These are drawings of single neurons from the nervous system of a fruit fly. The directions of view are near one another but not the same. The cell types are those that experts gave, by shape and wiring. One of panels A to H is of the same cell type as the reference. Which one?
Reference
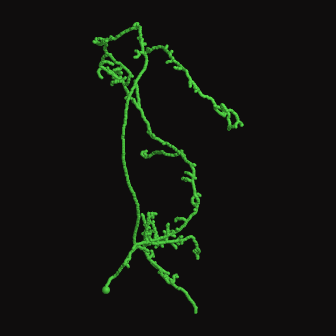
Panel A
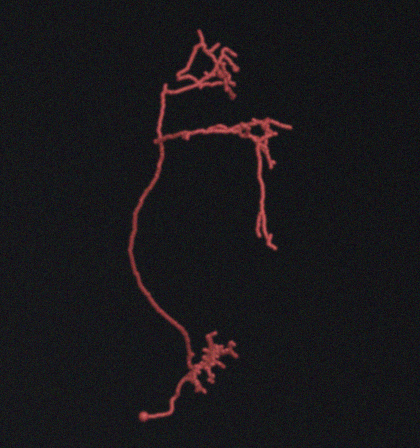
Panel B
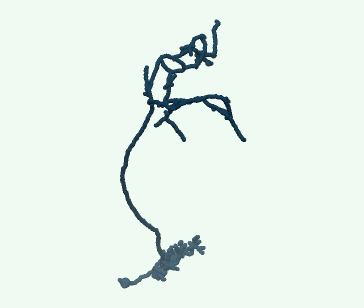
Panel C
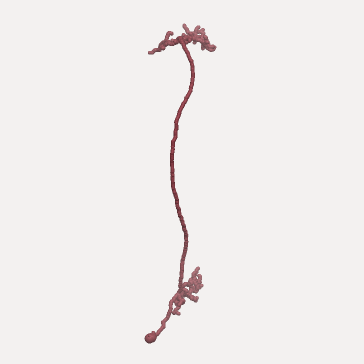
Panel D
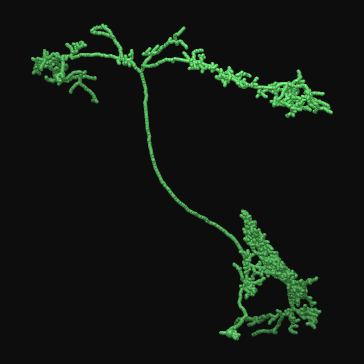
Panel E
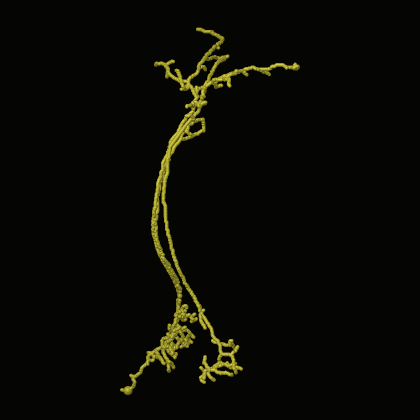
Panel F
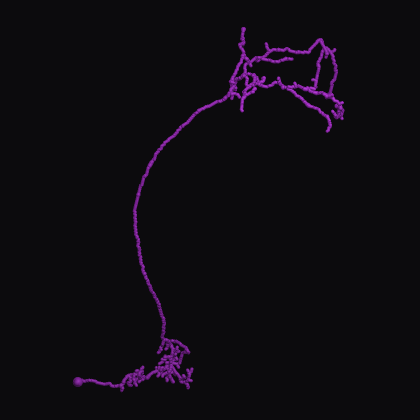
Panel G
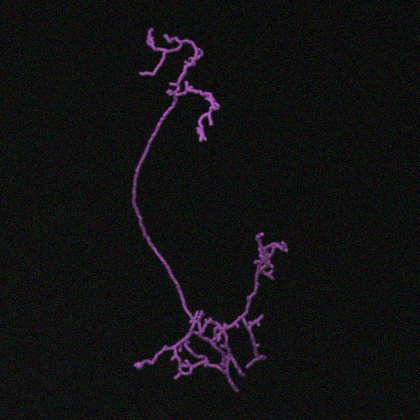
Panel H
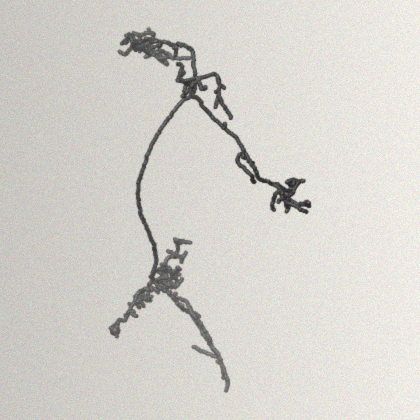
G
